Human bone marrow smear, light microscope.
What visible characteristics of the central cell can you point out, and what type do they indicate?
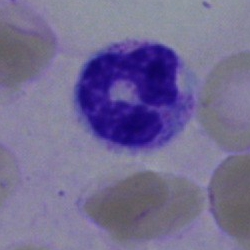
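In the central cell, the nucleus takes up most of the space, its chromatin dark purple and coarsely clumped. Only a scant pale rim of cytoplasm remains, widest on the right side. Along the cell margin fine purplish granules appear, clearest at the top edge. The central cell is a band neutrophil.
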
